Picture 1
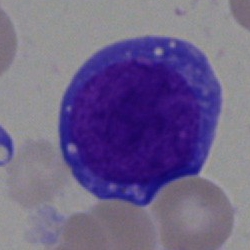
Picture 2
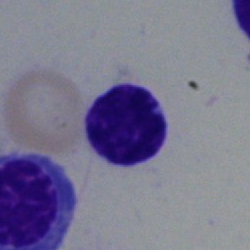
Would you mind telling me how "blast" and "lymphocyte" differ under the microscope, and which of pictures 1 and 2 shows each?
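Taking the identities first: the blast is in picture 1, the lymphocyte in picture 2. Outline comes next: rounded and mostly smooth in the blast, round and smooth in the lymphocyte. Chromatin is third on the list: in the blast it is finely granular and evenly spread, whereas in the lymphocyte it is dense, dark purple and coarsely clumped.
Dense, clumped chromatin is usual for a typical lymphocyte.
Nucleoli are fourth: none are visible in the lymphocyte's nucleus.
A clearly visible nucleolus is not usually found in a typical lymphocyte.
Cytoplasm is fifth: the blast has deep blue cytoplasm with several small clear vacuoles scattered through it, while the lymphocyte shows almost no cytoplasm around its nucleus. Granules close the list: none are seen in either cell.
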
